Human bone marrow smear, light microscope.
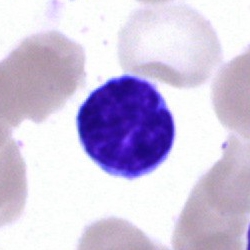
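Lymphocyte, the central cell in this stained human bone marrow smear. Its chromatin looks dense and has taken a deep purple stain. Searching the nucleus, I can find no nucleolus. The cytoplasm is scant, a very thin rim around the nucleus at most. Nowhere in the cell can I make out any granules.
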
